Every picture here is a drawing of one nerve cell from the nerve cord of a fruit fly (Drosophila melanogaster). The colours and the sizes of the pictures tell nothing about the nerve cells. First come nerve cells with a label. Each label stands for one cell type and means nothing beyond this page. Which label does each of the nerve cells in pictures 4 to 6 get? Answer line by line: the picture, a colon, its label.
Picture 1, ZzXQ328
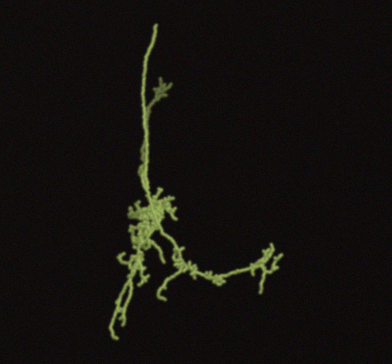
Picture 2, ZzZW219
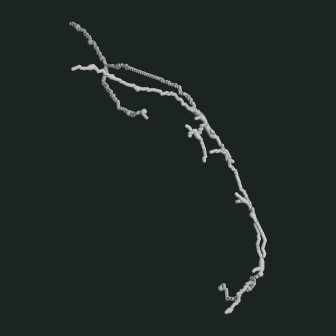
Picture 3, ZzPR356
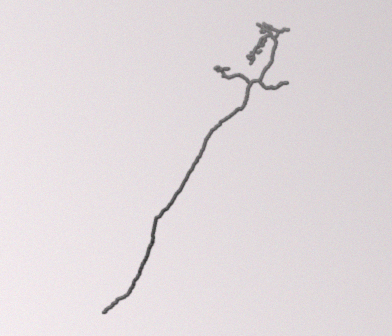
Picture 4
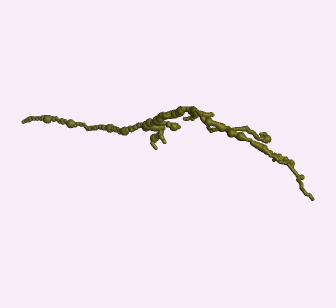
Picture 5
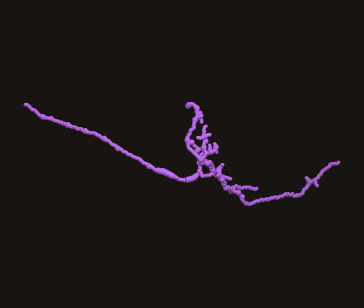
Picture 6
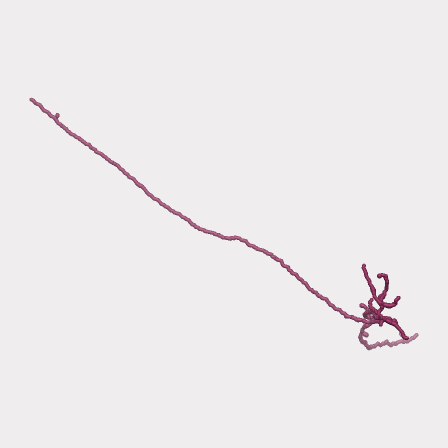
4: ZzZW219
5: ZzXQ328
6: ZzXQ328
